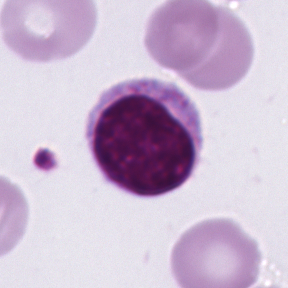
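Large granular lymphocyte at the centre; looking first at the nucleus, it is round to slightly oval, with no lobes and no deep indentation. I can't make out any nucleoli in it. Around it the cytoplasm is a narrow, pale lilac rim, and that rim is widest at the top of the cell. Nor do I find any vacuoles in the cytoplasm.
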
